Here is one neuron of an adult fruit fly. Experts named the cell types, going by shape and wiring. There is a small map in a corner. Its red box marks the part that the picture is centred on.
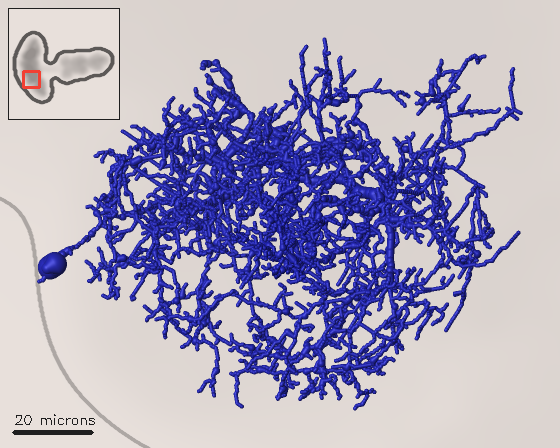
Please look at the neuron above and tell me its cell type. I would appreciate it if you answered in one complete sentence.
The neuron is typed under the name AVLP251.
